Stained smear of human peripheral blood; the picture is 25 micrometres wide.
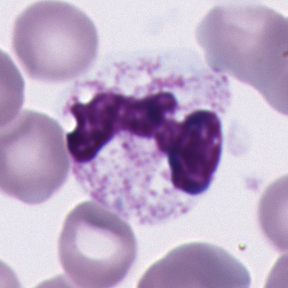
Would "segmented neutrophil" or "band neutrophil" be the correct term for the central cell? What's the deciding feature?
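Shown here is a segmented neutrophil. The nucleus is divided into two main lobes, left and right.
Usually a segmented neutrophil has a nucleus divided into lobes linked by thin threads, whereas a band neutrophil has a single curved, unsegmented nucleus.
Chromatin is dark purple and coarsely condensed. Many reddish-pink granules lie scattered through the cytoplasm, with pale spaces between them.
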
